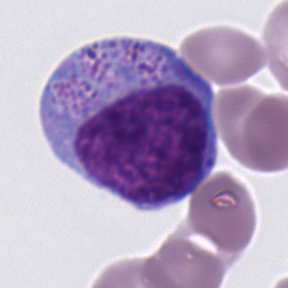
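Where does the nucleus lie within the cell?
It sits off-centre, toward the lower right.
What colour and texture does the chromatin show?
Dark purple, with a patchy, clumped texture.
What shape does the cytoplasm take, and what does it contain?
A broad crescent on the upper-left side of the nucleus, with purple granules scattered through its upper part.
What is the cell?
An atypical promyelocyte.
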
